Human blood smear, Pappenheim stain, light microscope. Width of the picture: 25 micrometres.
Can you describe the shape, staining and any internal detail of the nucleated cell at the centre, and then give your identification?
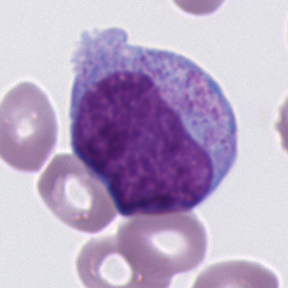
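Nucleus single and rounded, no separate lobes. Fills about 60% of the cell's area; sits toward the bottom of the cell. Cytoplasm widest on the upper right side of the nucleus. Cytoplasm pale grey-blue, deeper blue tint along its outer edge. Fine purplish granules scattered through it. Conclusion: atypical promyelocyte.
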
